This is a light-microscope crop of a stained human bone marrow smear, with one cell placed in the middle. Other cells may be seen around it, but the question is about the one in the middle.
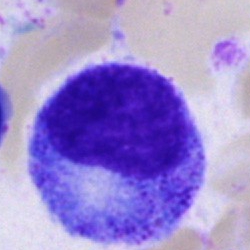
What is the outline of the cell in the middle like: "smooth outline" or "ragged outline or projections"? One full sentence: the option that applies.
The cell is bounded by a smooth edge without blebs or tags.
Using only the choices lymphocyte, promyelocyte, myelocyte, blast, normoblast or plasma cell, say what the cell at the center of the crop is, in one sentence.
For this crop, the cell in the middle is a promyelocyte.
